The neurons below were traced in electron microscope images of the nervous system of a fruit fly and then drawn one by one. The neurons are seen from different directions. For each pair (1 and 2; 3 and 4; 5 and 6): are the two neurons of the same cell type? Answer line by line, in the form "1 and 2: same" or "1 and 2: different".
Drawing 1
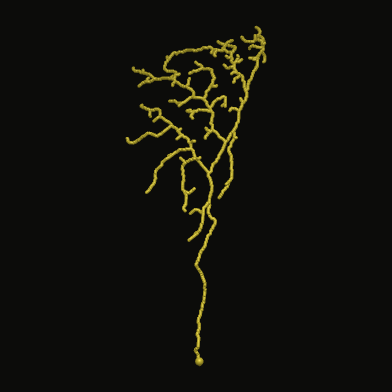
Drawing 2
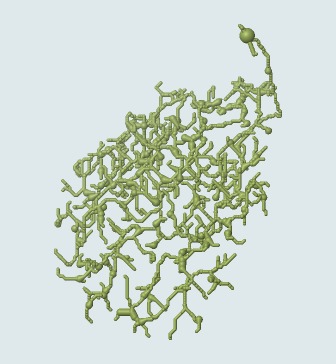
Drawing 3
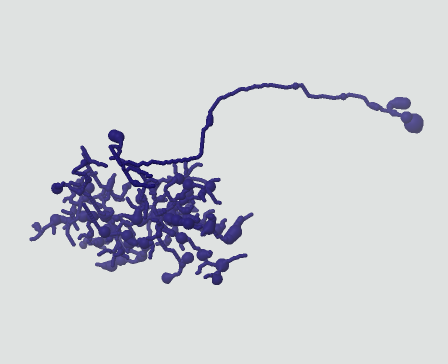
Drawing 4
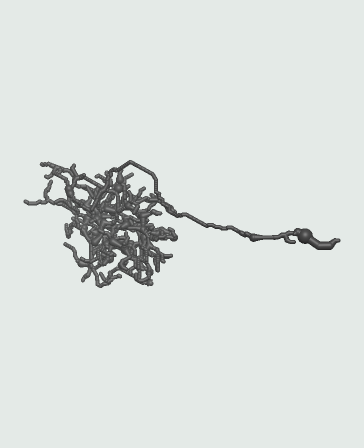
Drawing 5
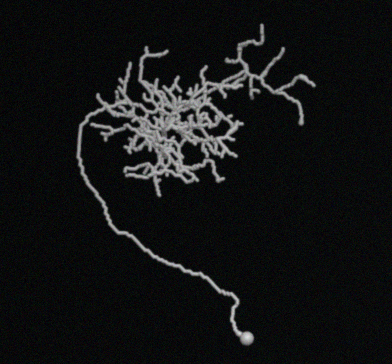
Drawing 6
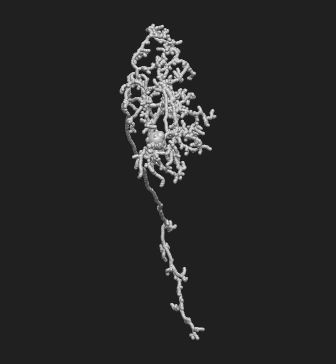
1 and 2: different
3 and 4: same
5 and 6: same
